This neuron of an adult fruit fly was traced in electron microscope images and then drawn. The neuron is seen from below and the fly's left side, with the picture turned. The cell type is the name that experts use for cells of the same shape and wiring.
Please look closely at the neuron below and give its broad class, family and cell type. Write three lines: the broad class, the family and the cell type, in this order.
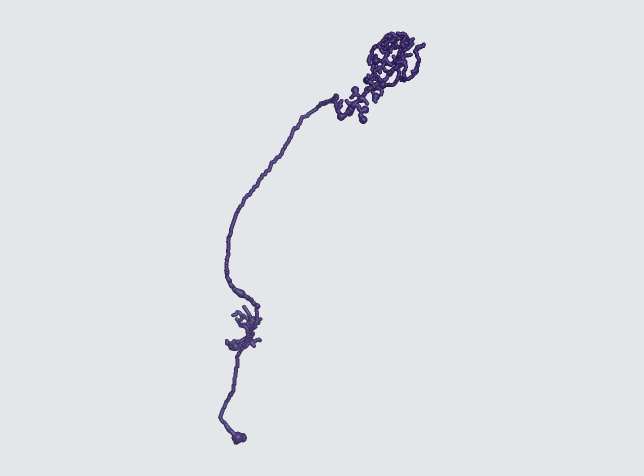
central-brain intrinsic neuron
class CX
PFNm_a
